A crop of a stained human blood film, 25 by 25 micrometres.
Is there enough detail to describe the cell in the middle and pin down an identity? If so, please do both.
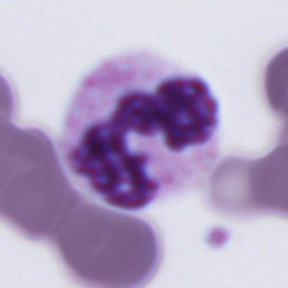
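Within a roughly round, smooth outline, the nucleus is divided into lobes joined in a curved, S-like chain, and no nucleoli are visible. Fine pinkish granules are scattered through the cytoplasm. Answer: segmented neutrophil.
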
